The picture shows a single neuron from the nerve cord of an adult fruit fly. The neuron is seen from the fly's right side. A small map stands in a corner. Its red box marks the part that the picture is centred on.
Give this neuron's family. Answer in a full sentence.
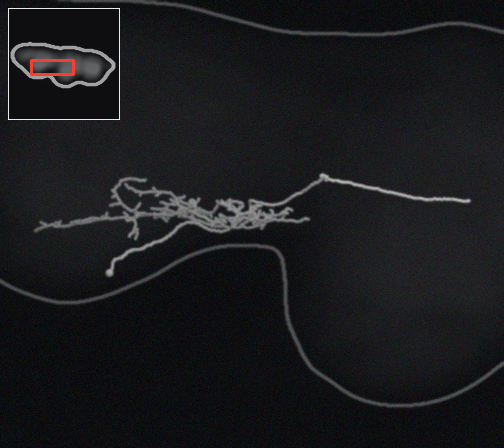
The family is hemilineage 10B.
